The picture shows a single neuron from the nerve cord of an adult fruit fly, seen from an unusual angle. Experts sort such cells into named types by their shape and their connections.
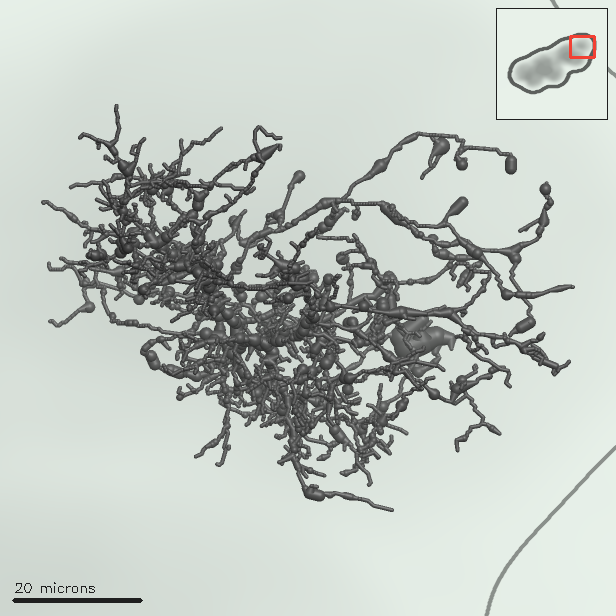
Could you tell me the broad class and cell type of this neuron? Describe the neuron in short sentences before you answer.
By the scale bar it is about 85 microns wide in this view. More than a hundred branch ends can be seen. This is a nerve-cord intrinsic neuron. The cell type is INXXX246.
